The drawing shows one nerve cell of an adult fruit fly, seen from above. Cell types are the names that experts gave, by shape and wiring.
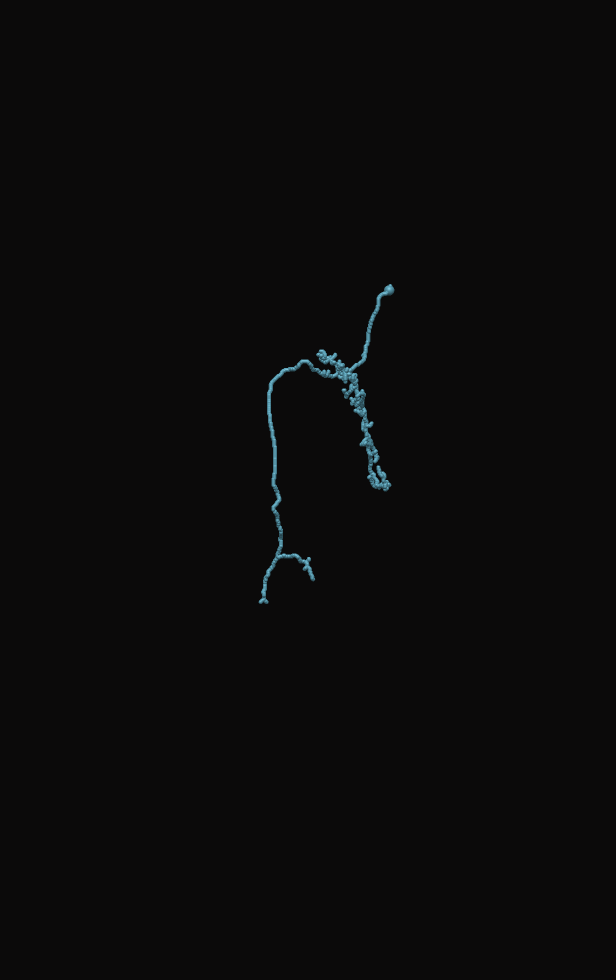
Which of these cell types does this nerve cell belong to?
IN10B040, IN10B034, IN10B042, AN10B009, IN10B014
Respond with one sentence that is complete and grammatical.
Typed by cell type, the nerve cell is IN10B040.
